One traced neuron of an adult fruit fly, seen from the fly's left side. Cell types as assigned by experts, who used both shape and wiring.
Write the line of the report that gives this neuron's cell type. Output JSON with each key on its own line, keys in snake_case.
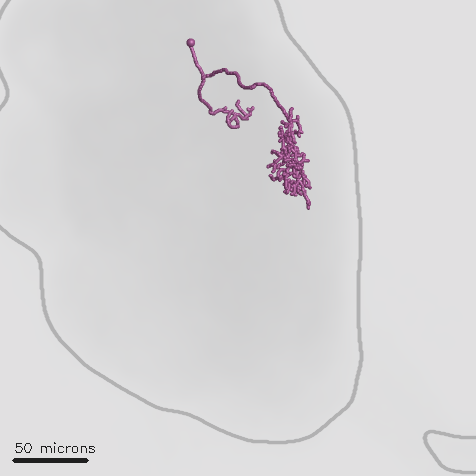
{
 "cell_type": "MeLo6"
}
